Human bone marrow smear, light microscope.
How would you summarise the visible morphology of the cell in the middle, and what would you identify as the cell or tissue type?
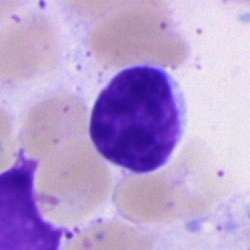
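Chromatin here is dense and dark purple, with a few paler patches between darker clumps. No nucleoli can be seen in the nucleus. The cytoplasm is a very thin rim, seen mostly along the right side of the cell, and no granules are visible in it. This is a lymphocyte.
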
